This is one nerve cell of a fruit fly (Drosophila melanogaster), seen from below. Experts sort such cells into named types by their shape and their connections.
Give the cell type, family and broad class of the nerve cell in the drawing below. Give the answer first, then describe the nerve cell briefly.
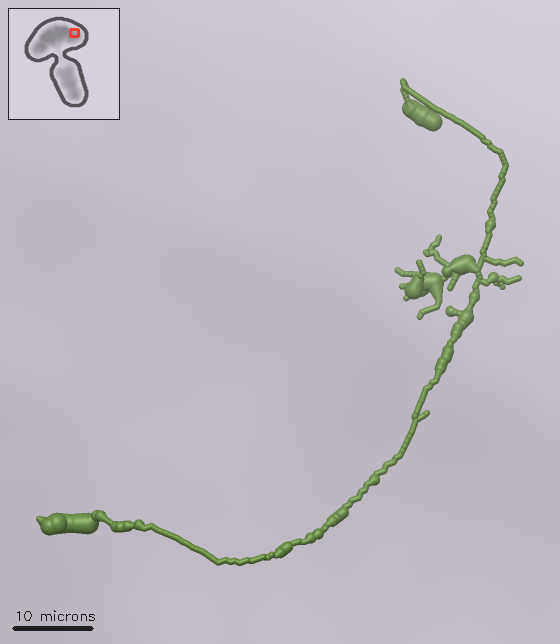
The cell type is Tm9. The family is Tm. It is an optic-lobe intrinsic neuron. It is in the brain and does not reach the nerve cord. The cell body is at the upper right of the picture. By the scale bar it is about 60 microns tall in this view.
